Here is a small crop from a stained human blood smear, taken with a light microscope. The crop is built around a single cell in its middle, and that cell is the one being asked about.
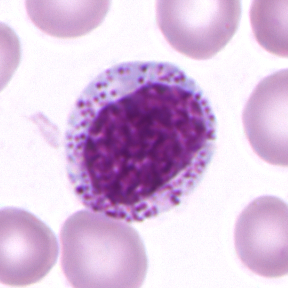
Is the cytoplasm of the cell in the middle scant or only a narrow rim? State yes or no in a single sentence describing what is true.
Yes, its nucleus fills most of the cell.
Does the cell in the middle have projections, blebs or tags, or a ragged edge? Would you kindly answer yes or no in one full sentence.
No, this cell's edge is smooth, without blebs, tags or ragged parts.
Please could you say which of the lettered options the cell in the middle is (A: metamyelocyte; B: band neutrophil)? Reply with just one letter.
A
